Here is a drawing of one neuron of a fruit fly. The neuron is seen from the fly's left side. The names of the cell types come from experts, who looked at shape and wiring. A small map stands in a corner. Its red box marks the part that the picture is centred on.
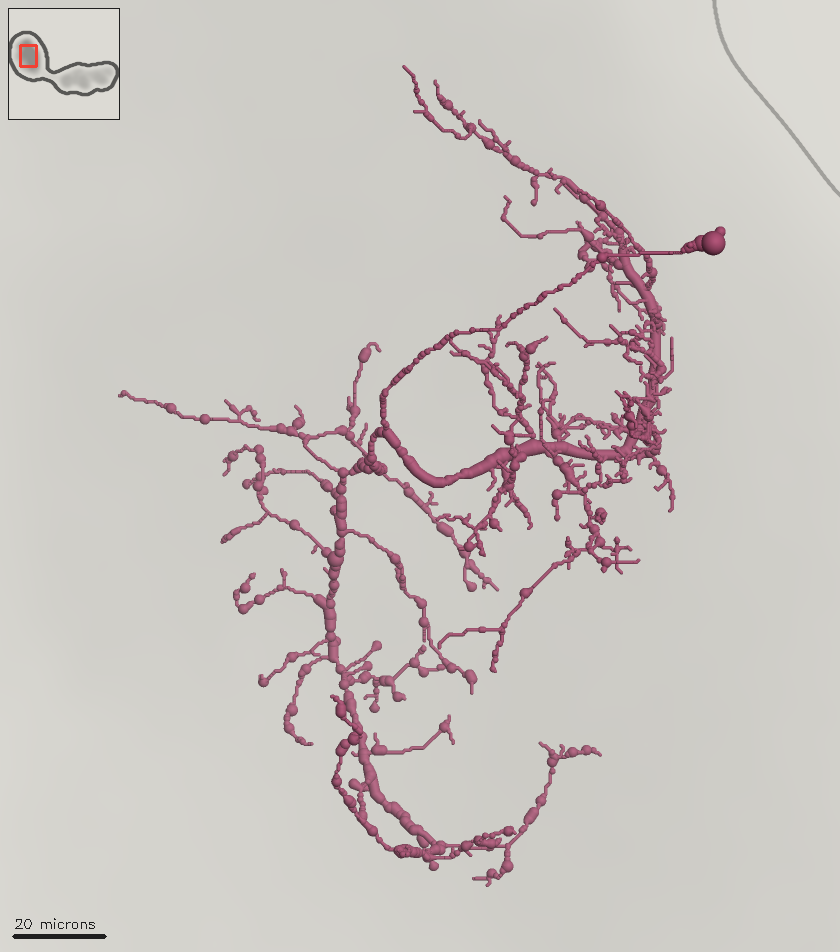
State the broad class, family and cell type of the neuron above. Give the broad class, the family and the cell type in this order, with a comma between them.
central-brain intrinsic neuron, hemilineage VLPp2, PS202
